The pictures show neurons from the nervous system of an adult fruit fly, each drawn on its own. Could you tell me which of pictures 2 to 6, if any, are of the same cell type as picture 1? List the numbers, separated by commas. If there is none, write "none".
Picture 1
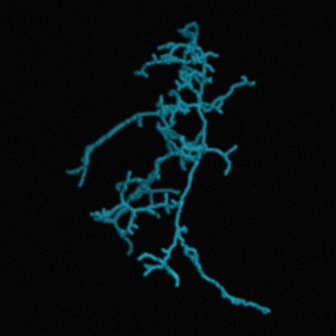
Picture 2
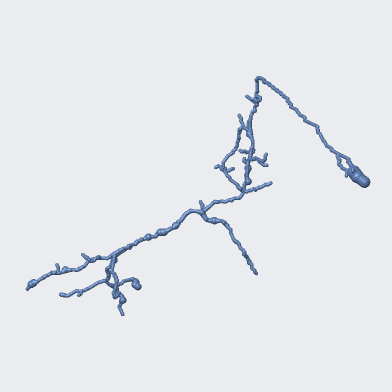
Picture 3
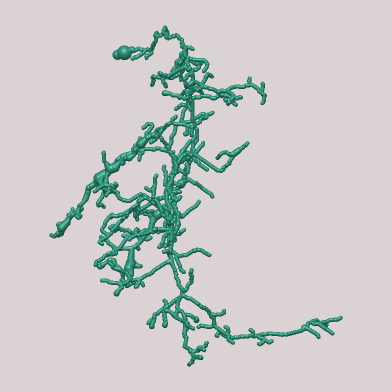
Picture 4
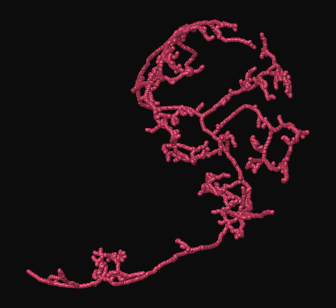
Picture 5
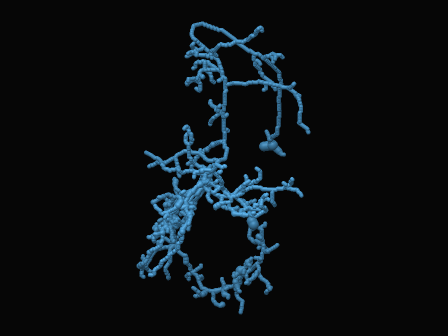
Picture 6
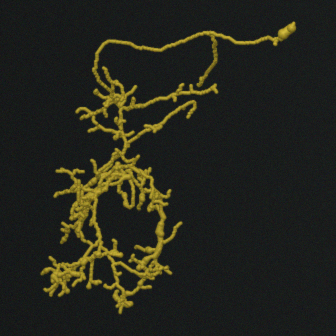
2, 3, 5, 6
